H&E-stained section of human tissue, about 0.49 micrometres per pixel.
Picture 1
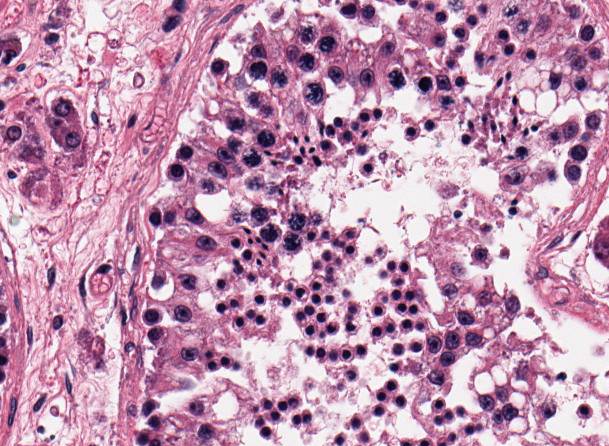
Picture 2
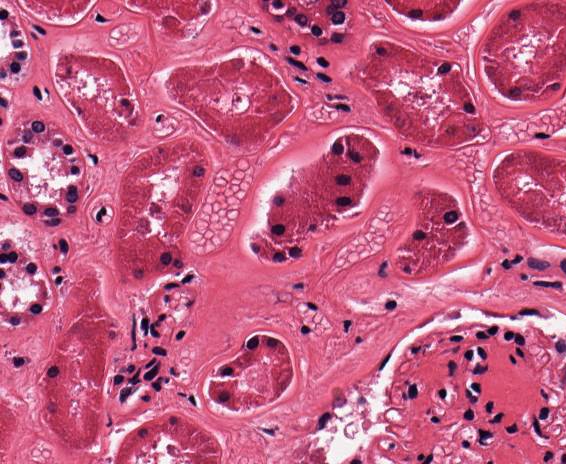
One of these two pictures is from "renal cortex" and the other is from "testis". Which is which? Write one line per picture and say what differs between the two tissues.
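The field in picture 1 comes from the testis. The tubule is lined by a stratified epithelium of many layers of rounded germ cells stacked from the wall toward the centre.
The field in picture 2 comes from the renal cortex. The tubules are lined by a single layer of cells with abundant granular deep pink cytoplasm.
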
